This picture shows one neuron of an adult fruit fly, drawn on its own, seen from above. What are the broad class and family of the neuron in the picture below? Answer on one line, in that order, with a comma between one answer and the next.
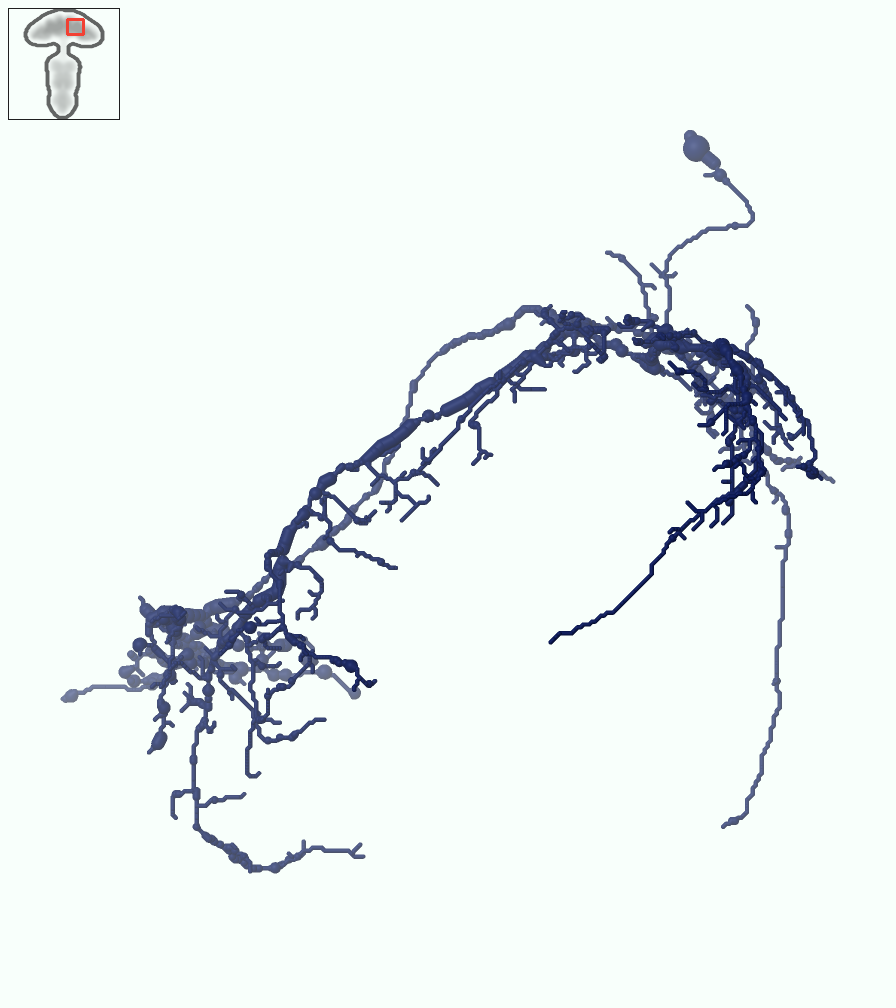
central-brain intrinsic neuron, hemilineage SLPa&l1_anterior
